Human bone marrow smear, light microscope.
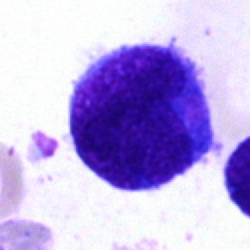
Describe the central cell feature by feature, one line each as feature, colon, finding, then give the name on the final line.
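Outline: roughly round
Cytoplasm: stains blue
Chromatin: dense and dark purple
Margin: small irregular projections standing out, most noticeably at the top
Name: blast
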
